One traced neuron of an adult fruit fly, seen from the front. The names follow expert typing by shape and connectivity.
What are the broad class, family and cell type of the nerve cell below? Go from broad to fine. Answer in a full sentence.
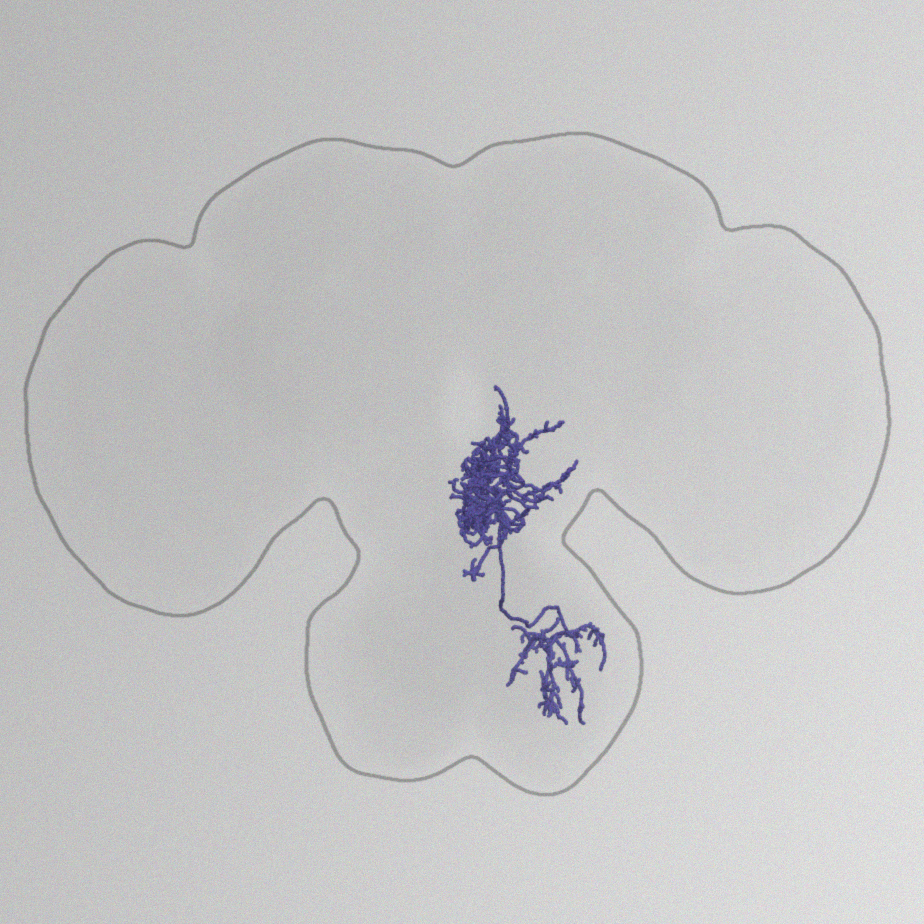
A descending neuron of hemilineage LB6, type DNge010.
